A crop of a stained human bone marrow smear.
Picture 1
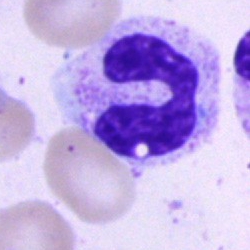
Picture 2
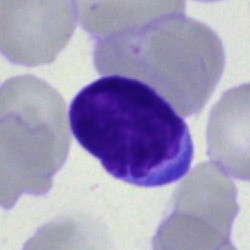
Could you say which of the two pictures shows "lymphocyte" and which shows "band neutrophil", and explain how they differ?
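You'll find the band neutrophil in picture 1 and the lymphocyte in picture 2. Start with the nucleus in picture 1. It is a thick band curved into a horseshoe, open towards the left.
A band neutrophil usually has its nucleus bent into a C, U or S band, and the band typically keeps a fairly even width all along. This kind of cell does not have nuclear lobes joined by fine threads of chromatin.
Its chromatin is dark purple and coarsely clumped, and you won't see any nucleoli.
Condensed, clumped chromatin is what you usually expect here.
Notice also the small round white spot on the lower edge of the nucleus, the roughly round, smooth outline, and the red cell pressing against the lower left edge. Now turn to picture 2. This cell is oval, with its long axis running from upper left to lower right. The nucleus fills almost all of it.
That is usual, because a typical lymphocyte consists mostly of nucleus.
The chromatin is dense and deep purple, and cytoplasm shows only as a thin crescent at the lower right edge, with no granules and no vacuoles in it.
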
